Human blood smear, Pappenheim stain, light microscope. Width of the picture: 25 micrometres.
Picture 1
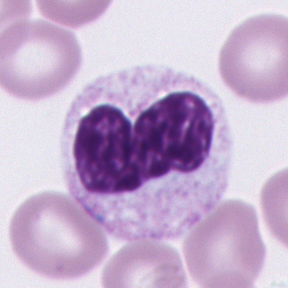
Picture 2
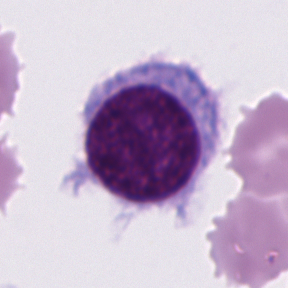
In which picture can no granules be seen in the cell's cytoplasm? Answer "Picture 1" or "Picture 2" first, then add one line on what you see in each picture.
Picture 2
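Picture 1: Fine lilac-pink granules are scattered throughout the cytoplasm.
Picture 2: The cytoplasm shows no distinct granules.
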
